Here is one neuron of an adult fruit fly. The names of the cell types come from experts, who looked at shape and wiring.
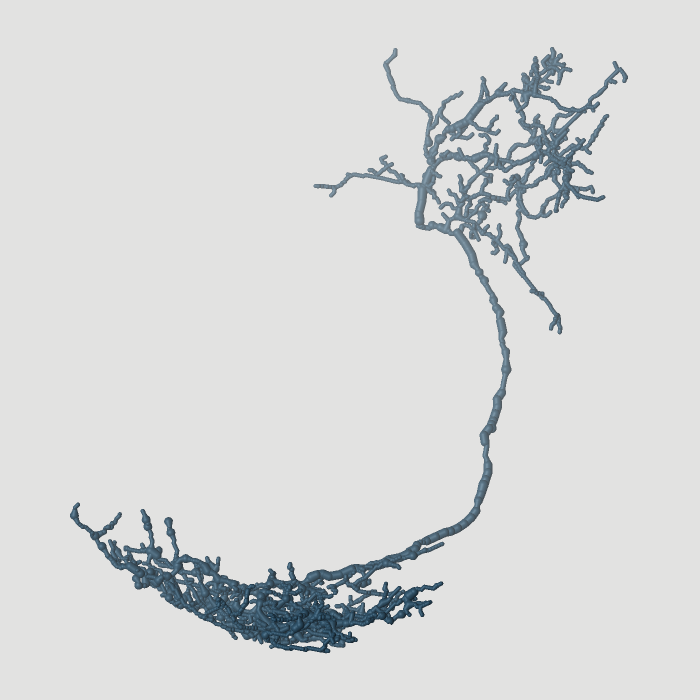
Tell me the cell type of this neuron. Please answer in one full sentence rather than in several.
The neuron here is of the cell type GNG552.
